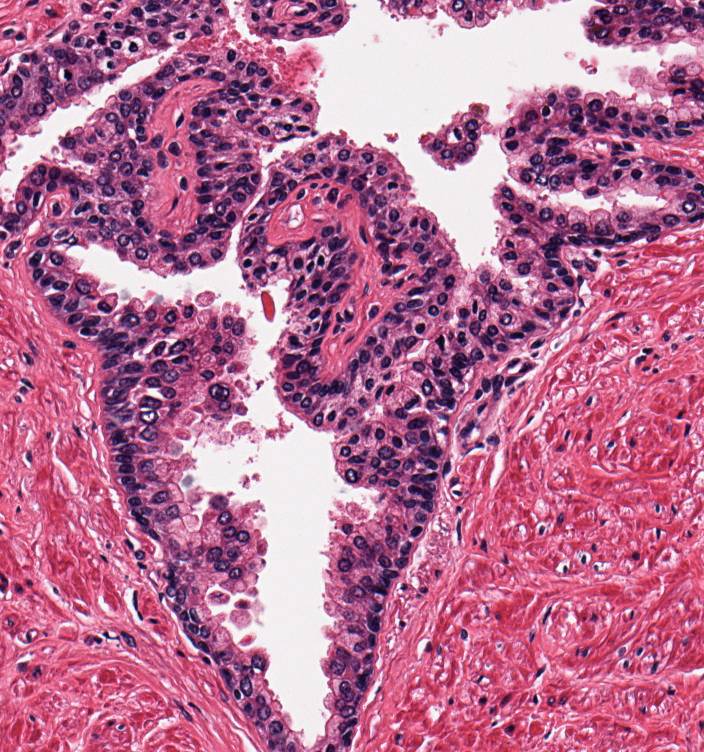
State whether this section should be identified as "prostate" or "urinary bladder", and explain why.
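Prostate, not urinary bladder. First, the lumen: a branching, irregular gland lumen runs vertically through the centre and widens towards the top. Second, the papillary projections in the upper centre: their cores are slender pink connective tissue, and one holds a small vessel. Third, the stroma on the left and right: dense pink smooth muscle in interlacing bundles with elongated nuclei.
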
